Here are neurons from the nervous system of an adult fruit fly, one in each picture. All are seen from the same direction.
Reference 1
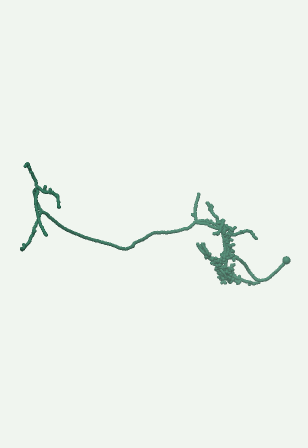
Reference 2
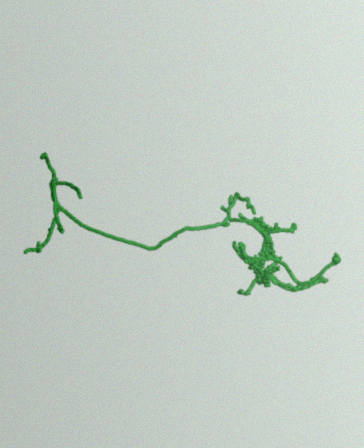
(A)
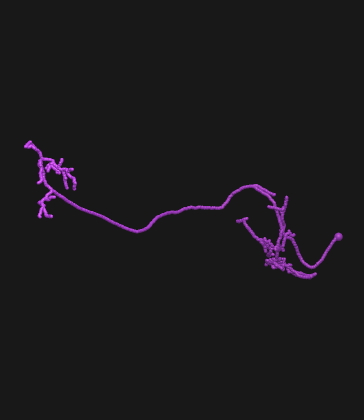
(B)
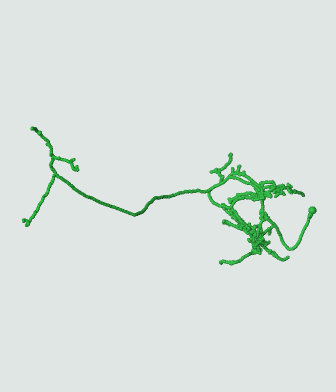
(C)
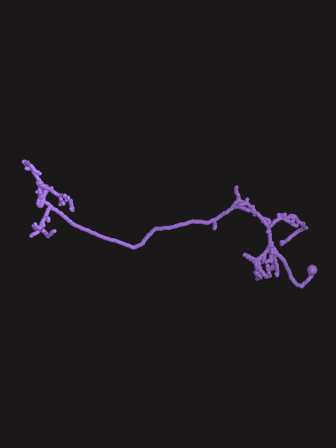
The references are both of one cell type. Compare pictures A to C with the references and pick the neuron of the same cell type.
Picture B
